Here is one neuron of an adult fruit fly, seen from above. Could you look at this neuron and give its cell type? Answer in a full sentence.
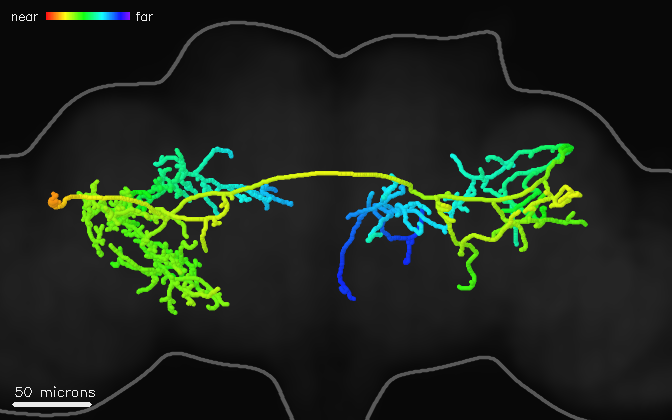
The cell type is AVLP021.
